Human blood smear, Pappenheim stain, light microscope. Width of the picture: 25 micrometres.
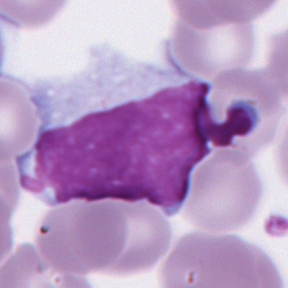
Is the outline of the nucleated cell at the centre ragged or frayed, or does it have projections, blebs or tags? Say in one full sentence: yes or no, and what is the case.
Yes, this cell's edge is broken by ragged or frayed parts, projections, blebs or tags.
